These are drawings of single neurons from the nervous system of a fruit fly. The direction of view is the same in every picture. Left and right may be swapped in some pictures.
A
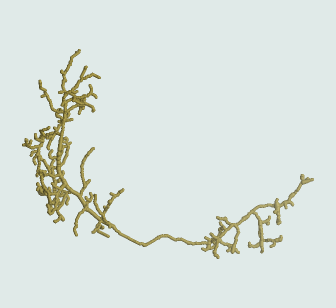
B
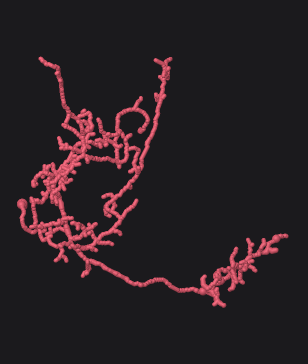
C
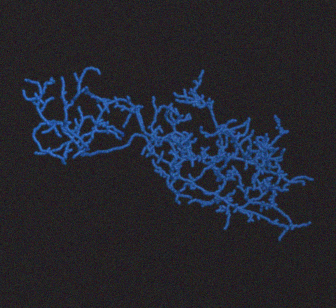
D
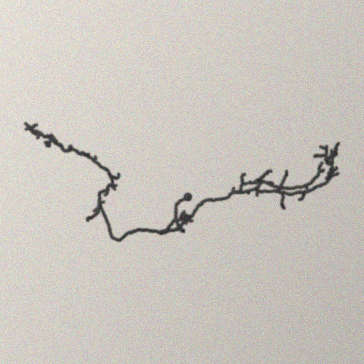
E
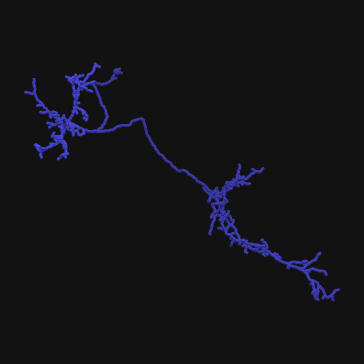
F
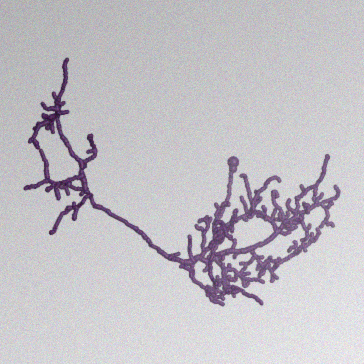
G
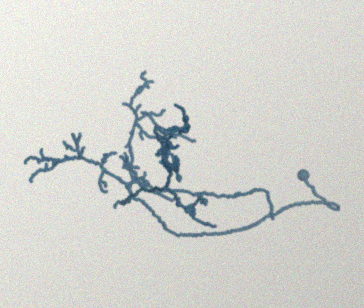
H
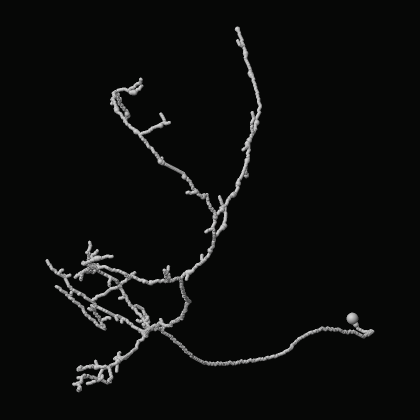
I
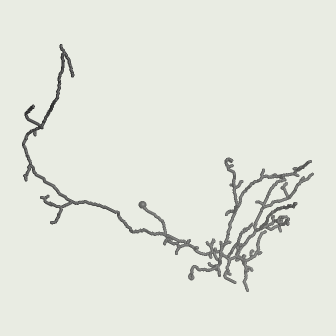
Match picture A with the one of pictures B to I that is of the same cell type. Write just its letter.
F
